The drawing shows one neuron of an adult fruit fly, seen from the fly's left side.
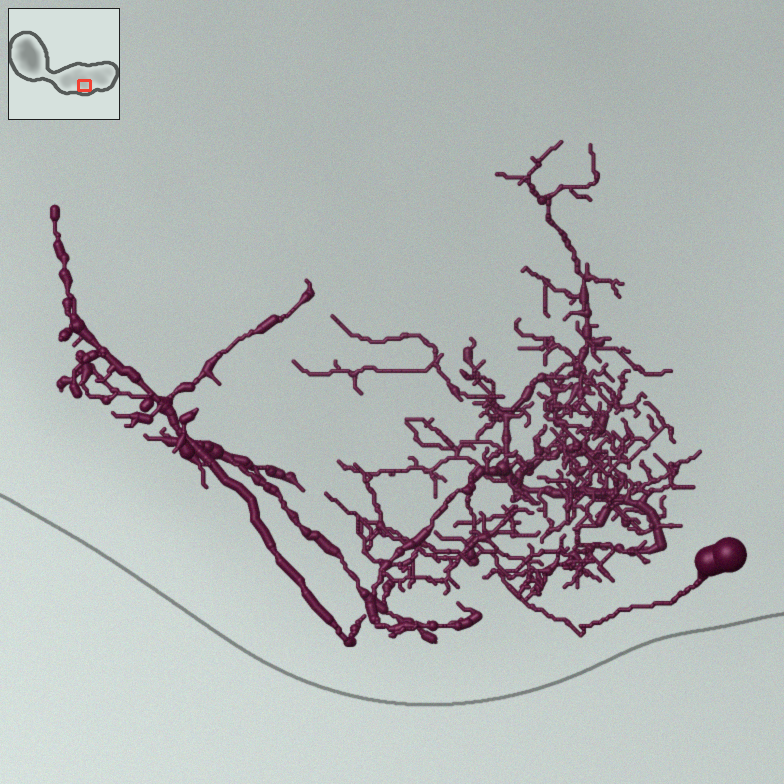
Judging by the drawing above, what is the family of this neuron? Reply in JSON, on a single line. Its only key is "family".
{"family": "hemilineage 01B"}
